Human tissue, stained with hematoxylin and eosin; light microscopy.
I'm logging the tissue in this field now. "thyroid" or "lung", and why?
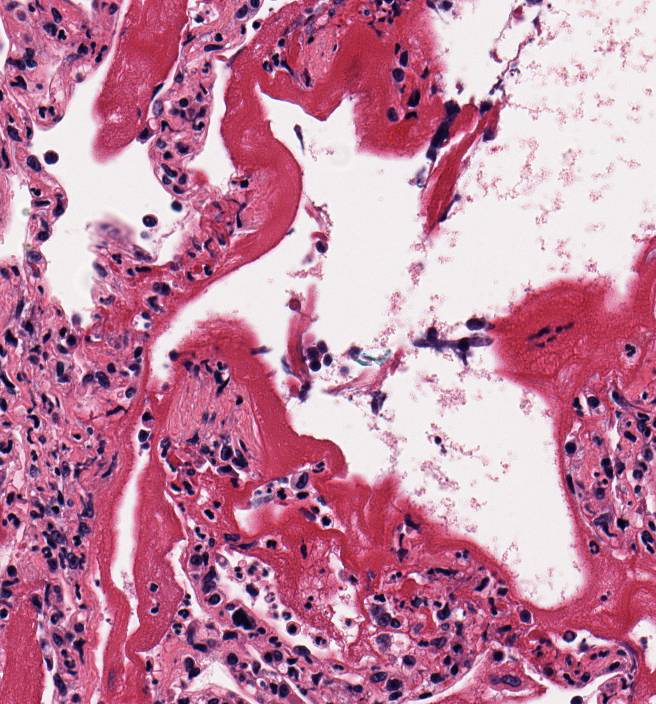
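This is lung. The field consists of irregular empty spaces separated by branching cellular walls, the largest spaces lying in the upper right and centre.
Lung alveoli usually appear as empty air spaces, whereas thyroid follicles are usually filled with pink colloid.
The large space in the upper right contains scattered small pale pink particles but few nucleated cells. The walls are thickened and densely packed with cells, most of all along the lower half and left side, and their nuclei are mostly small, dark and round to oval, with little visible cytoplasm.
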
